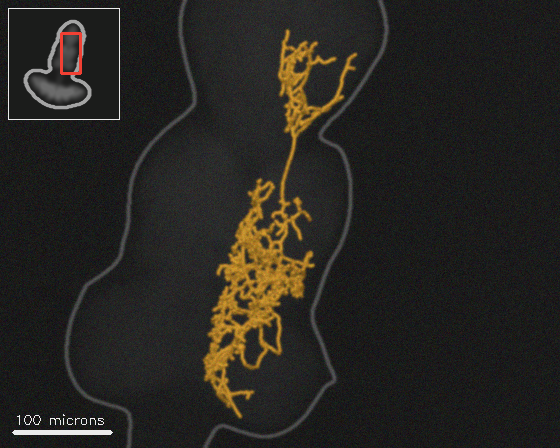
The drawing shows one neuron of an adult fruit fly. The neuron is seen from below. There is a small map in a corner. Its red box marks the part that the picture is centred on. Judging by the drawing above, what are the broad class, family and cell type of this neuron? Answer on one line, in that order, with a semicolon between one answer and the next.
nerve-cord intrinsic neuron; hemilineage 04B; IN04B002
